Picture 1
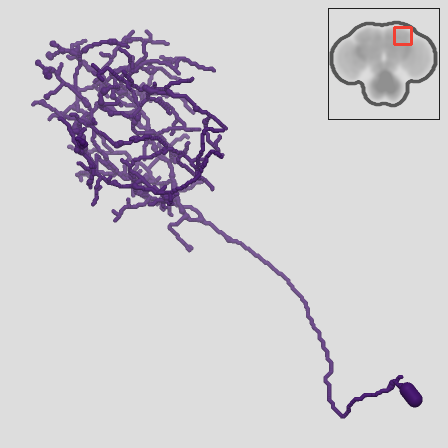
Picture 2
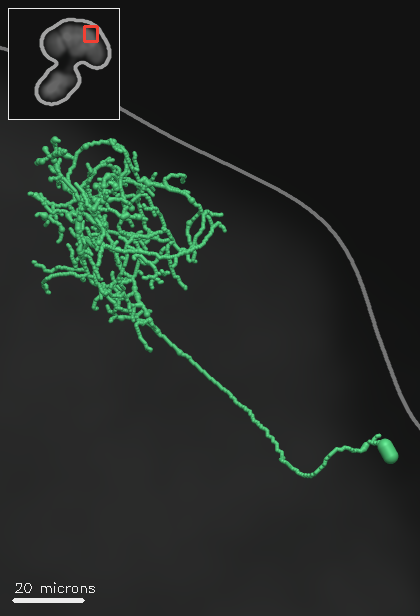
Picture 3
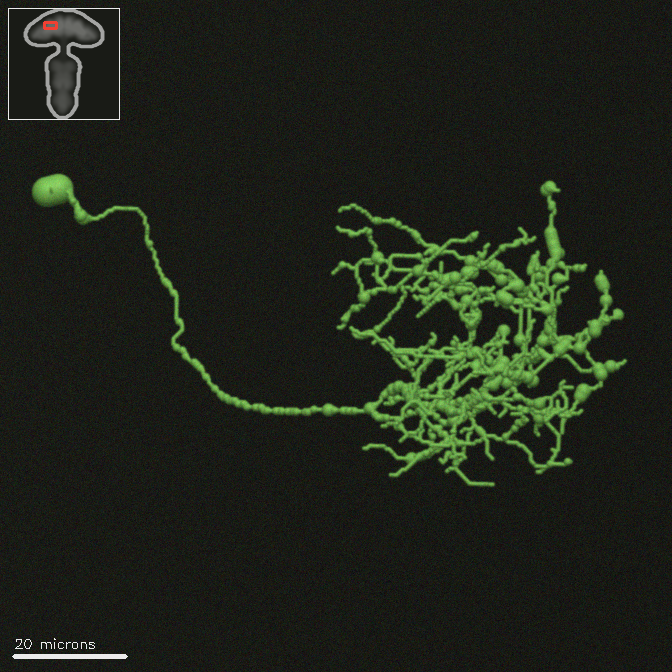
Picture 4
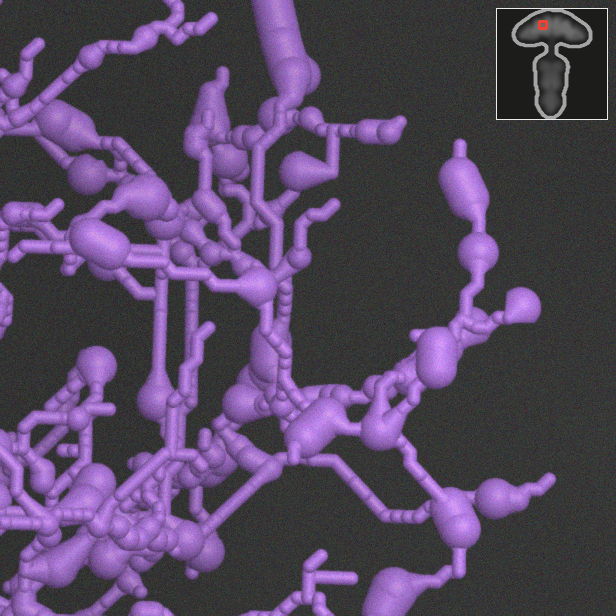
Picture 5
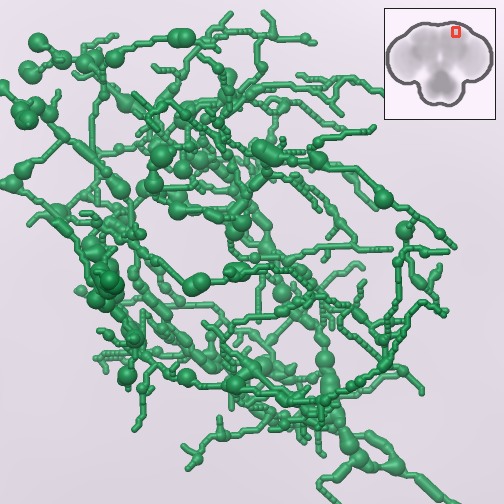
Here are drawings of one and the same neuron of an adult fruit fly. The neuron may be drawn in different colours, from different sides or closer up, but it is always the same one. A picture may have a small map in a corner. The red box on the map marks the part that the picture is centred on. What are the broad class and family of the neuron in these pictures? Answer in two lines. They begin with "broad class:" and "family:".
broad class: central-brain intrinsic neuron
family: hemilineage SLPal3_and_SLPal4_dorsal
